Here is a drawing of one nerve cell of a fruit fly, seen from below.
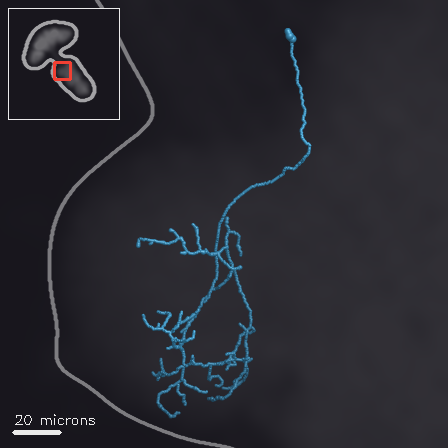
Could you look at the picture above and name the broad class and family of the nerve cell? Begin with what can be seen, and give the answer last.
It lies in the nerve cord. By the scale bar it is about 170 microns tall in this view. This is a nerve-cord intrinsic neuron. Its family is hemilineage 14A.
